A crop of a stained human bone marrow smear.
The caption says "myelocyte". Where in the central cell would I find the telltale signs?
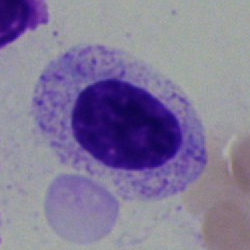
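This myelocyte has an oval outline with a smooth edge and pale lilac-grey cytoplasm. Small purple granules are scattered throughout the cytoplasm, and no vacuoles are present.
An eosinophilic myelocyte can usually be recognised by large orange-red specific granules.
The granules here are small and purple, which sets this cell apart from that eosinophilic form.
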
